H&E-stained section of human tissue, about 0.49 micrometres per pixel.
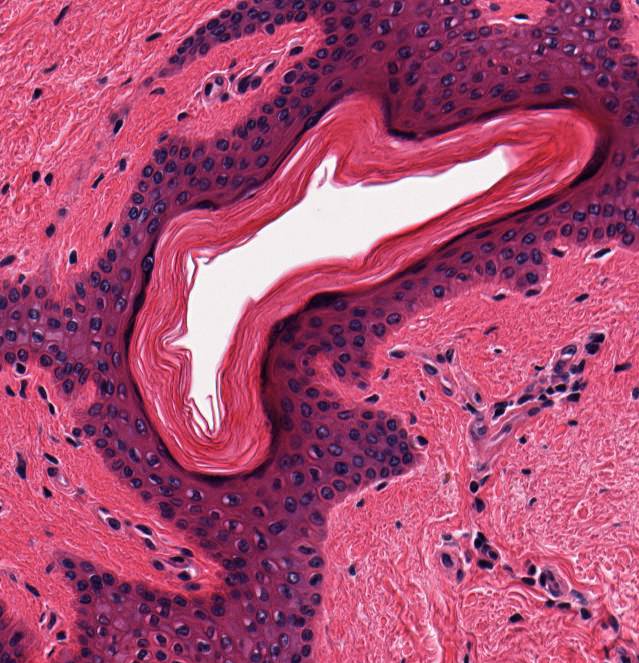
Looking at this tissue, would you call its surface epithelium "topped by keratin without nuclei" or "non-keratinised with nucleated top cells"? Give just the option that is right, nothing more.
Topped by keratin without nuclei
